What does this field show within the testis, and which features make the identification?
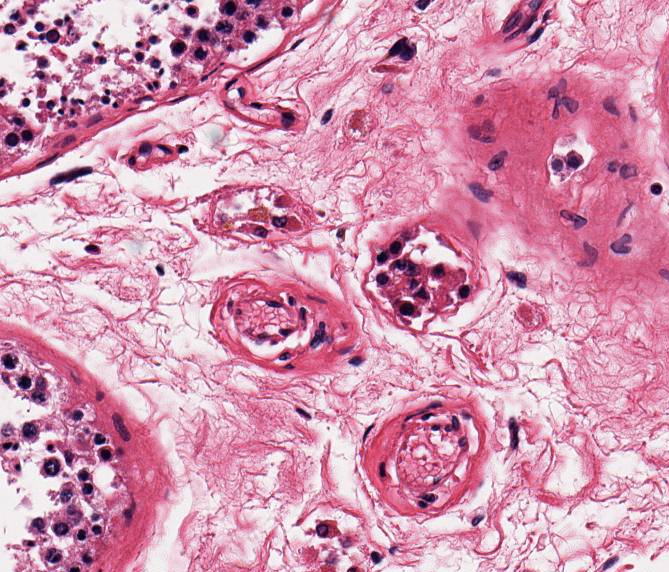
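That's loose connective tissue, the wispy stroma in the centre: fine pink fibres with clear spaces between them.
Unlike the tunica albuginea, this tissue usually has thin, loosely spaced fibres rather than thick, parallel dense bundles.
It sits between parts of two rounded, cell-filled structures in the top-left and bottom-left corners. Several small round profiles in it have thick, concentric pink walls around a small lumen, and a denser pink patch with scattered dark nuclei lies upper right.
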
